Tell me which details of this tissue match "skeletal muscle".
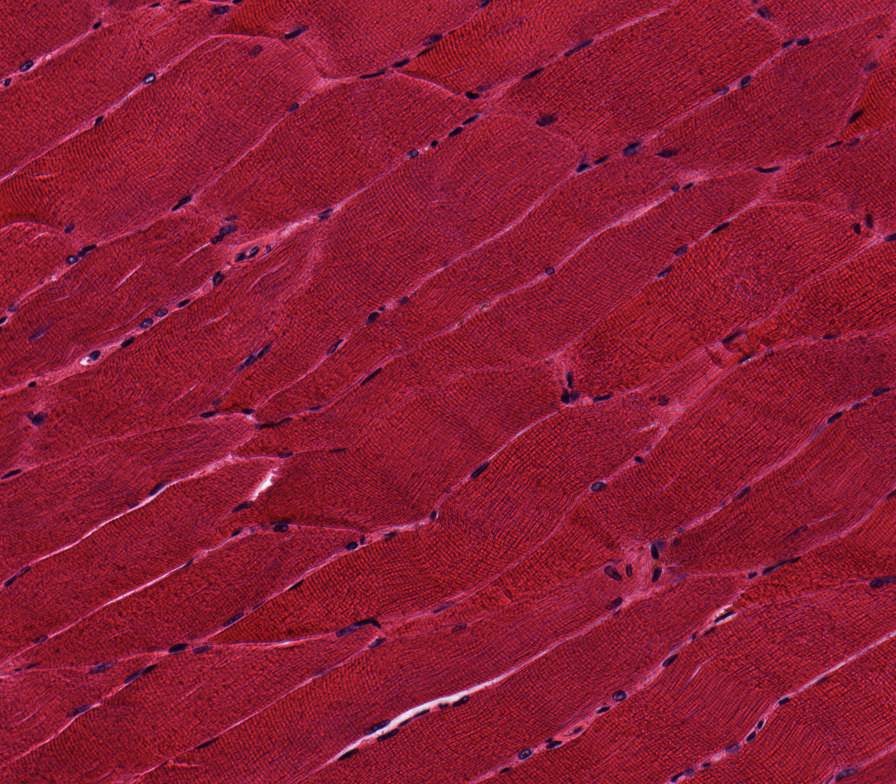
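This is skeletal muscle.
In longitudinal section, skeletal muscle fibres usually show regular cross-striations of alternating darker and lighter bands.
The fine transverse cross-striations seen across the fibres throughout the field agree with this.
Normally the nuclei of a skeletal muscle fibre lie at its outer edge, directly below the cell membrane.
Here the nuclei likewise lie at the fibre edges, just under their borders, not in their centres. They are small, dark purple and elongated, with the long axis parallel to the fibres. Only thin pale pink strands of connective tissue separate the fibres. Nothing seen departs from skeletal muscle as usually found.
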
